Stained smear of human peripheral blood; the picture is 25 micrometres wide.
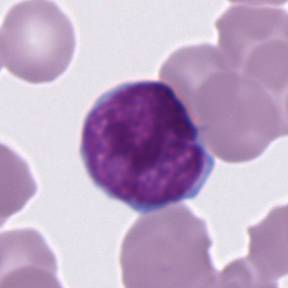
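Typical lymphocyte: that is the cell in the middle, and I make it about 12 micrometres across. Turning to the nucleus, I find it round in outline and without lobes, about 11 micrometres across, filling about 80% of the cell's area. That leaves the cytoplasm as only a thin rim, pale blue in colour. The rim shows up most clearly along the lower right edge.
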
